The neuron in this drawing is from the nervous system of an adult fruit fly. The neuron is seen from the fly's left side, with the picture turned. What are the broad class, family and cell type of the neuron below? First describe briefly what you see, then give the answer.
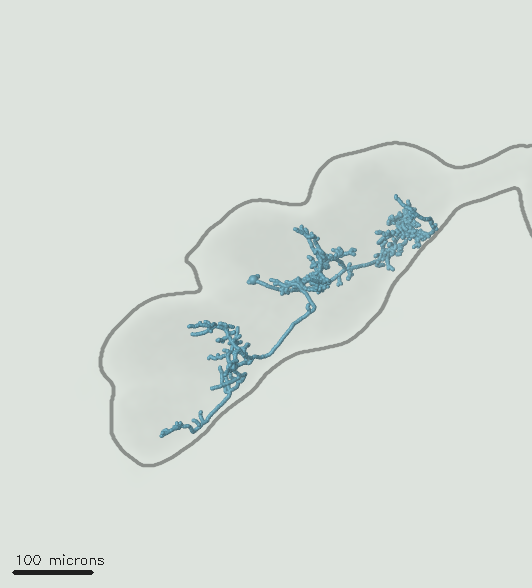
Its cell body lies in the middle of the picture. From left to right in the picture it spans about 350 microns. Its broad class is nerve-cord intrinsic neuron. Its family is hemilineage 03B. The cell type is IN03B015.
